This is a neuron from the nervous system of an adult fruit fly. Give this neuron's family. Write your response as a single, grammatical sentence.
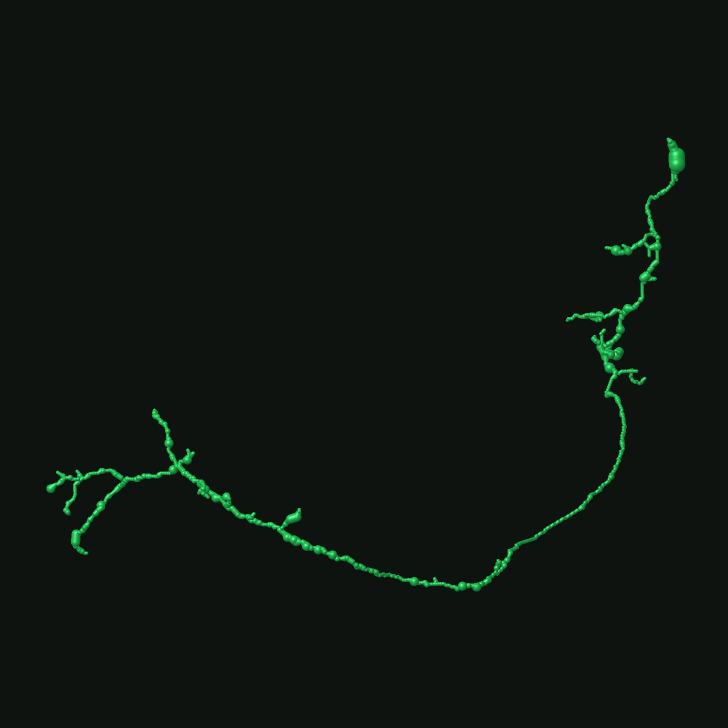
Of the families, class Kenyon Cell is the one for this neuron.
